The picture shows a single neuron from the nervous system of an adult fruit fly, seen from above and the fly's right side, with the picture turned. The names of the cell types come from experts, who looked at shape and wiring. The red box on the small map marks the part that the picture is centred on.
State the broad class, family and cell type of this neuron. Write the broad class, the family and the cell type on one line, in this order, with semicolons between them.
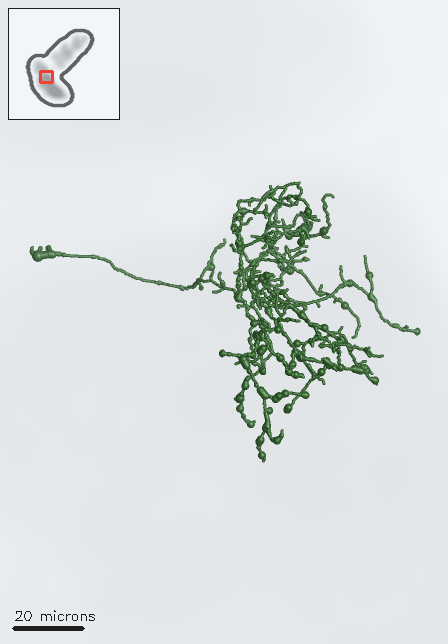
central-brain intrinsic neuron; hemilineage LHa2; CB4132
